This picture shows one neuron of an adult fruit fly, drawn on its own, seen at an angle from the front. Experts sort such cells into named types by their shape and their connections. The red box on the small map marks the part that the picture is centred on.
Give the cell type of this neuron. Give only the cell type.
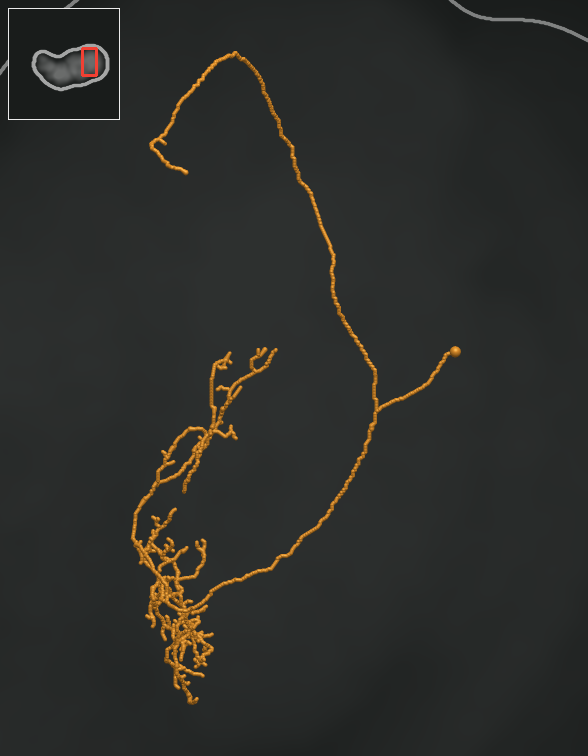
LC28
